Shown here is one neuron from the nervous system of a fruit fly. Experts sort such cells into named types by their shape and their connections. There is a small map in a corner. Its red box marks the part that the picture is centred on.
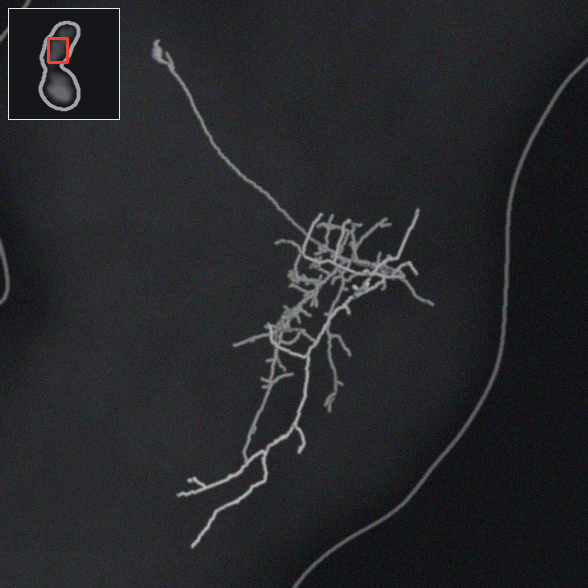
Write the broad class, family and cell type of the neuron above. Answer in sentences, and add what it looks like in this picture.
Its broad class is nerve-cord intrinsic neuron. The family is hemilineage 06A. Its cell type is IN06A116. The cell body is at the upper left of the picture. Dozens of branch ends can be seen.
